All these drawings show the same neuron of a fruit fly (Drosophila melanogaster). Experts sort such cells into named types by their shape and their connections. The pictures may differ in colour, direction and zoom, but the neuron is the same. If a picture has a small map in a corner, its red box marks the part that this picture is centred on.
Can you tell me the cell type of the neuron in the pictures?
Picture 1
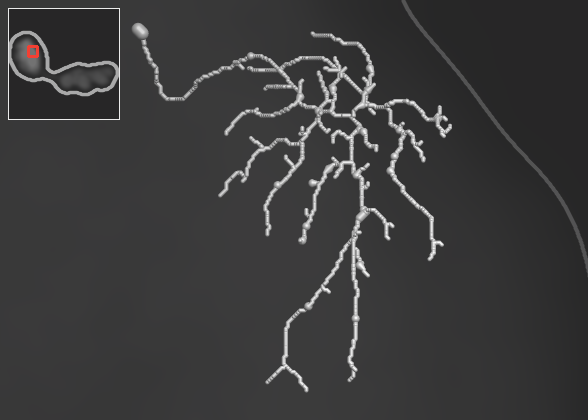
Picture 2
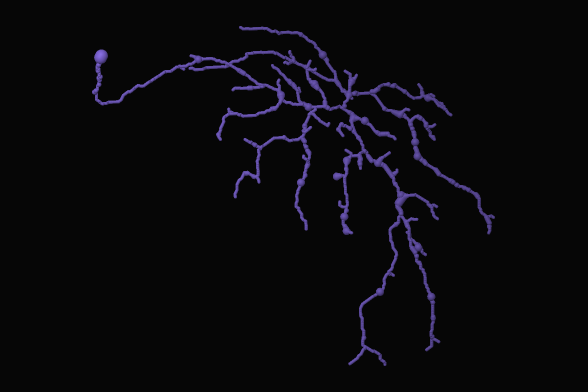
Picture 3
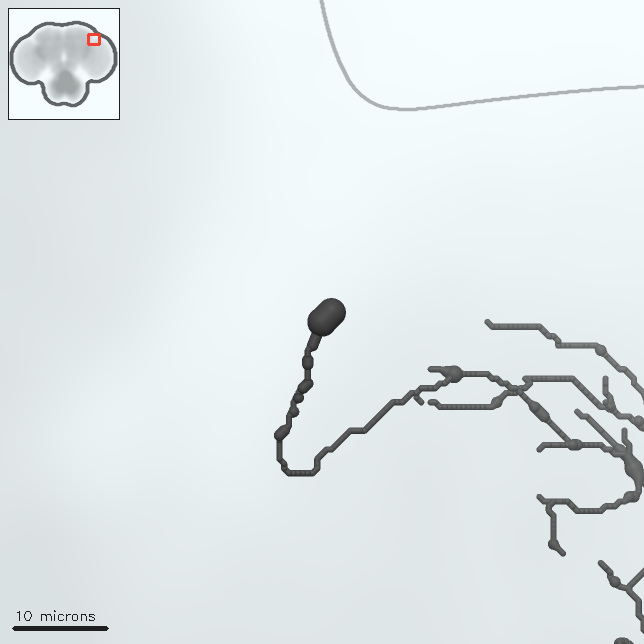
Cm12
